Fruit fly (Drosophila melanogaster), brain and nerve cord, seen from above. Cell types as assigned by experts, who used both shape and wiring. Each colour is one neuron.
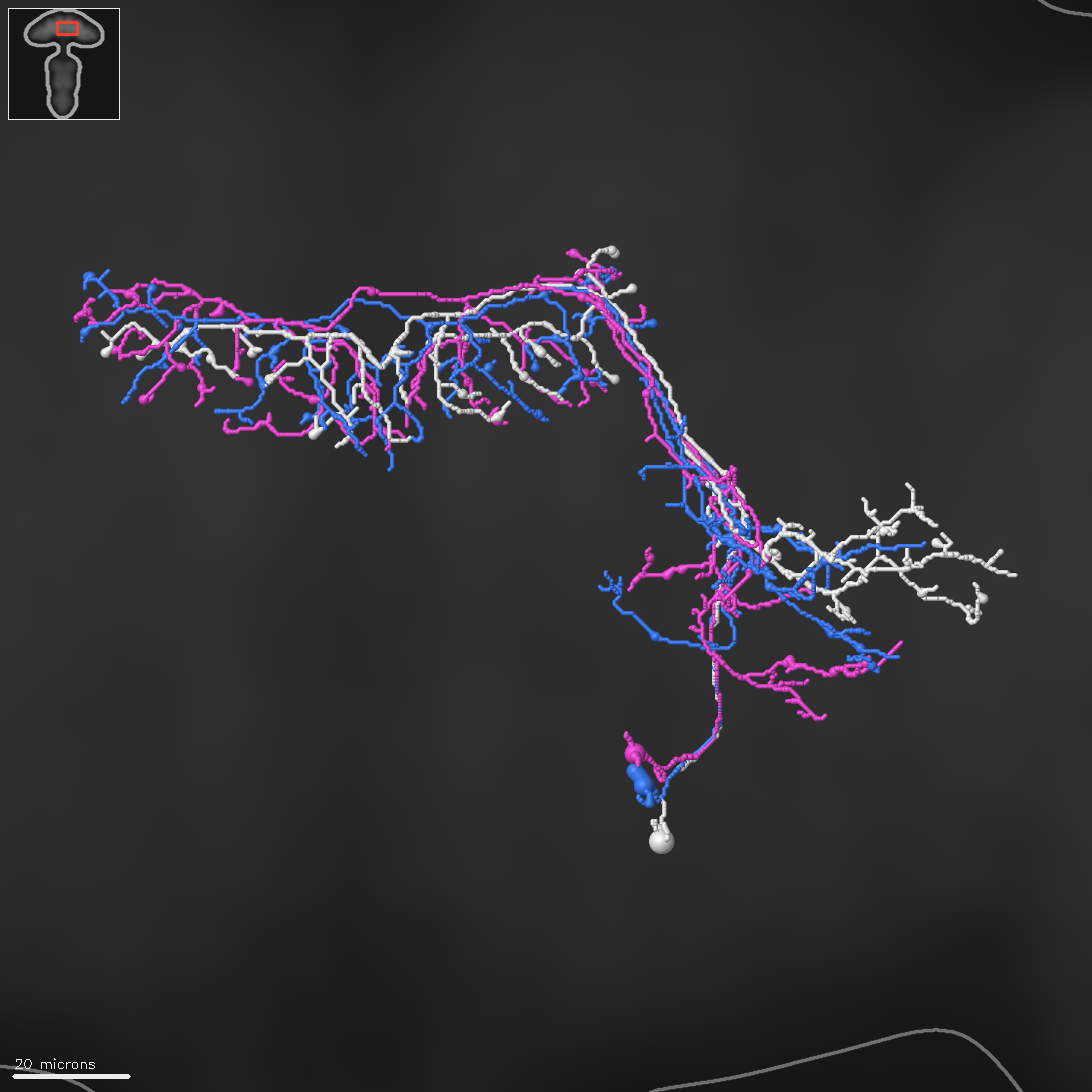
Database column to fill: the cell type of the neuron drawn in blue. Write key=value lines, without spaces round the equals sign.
cell_type=FB7M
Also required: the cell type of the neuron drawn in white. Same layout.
cell_type=FB8D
